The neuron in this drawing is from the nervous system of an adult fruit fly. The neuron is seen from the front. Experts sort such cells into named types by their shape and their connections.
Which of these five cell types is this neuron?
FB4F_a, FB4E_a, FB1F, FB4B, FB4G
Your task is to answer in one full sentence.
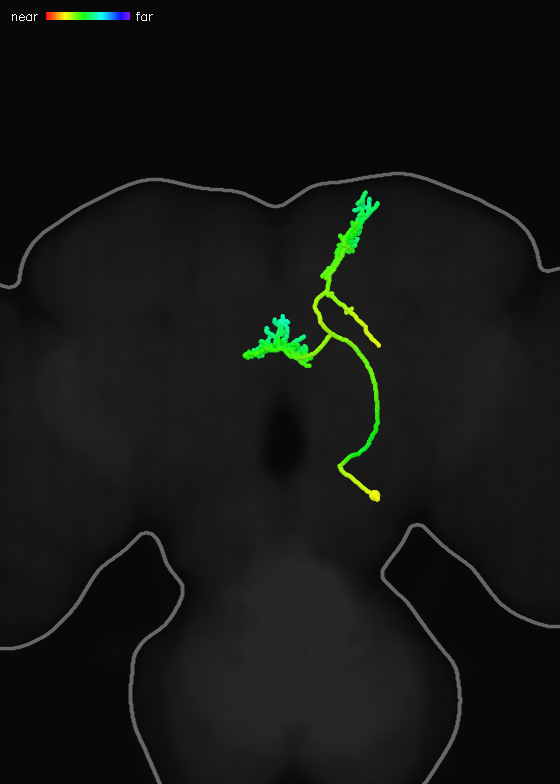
Under cell type classification, the neuron is FB1F.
